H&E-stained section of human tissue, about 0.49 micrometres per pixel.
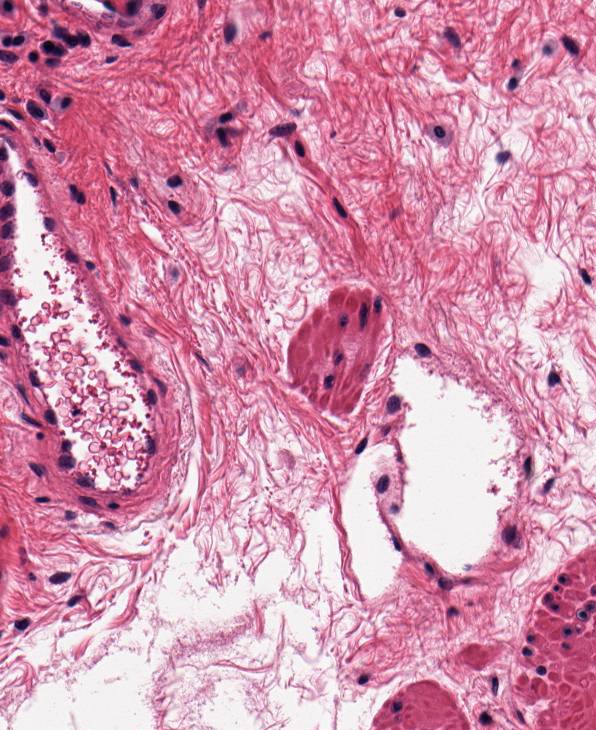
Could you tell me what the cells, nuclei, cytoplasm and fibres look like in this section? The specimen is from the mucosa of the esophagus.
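Loosely arranged, wavy pink collagen fibres fill most of the field. Cells in the stroma are sparse, with small dark oval to spindle nuclei. At the left, an elongated blood-filled vessel runs roughly from top to bottom. Near the centre, just left of the empty channel, lies a small oval, deeply eosinophilic bundle containing a few elongated nuclei.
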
